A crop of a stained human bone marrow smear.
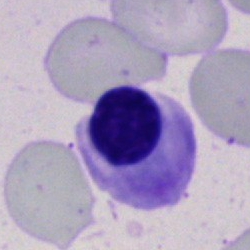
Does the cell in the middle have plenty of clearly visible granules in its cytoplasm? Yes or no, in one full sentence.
No, there is no granule to be seen in the cell's cytoplasm.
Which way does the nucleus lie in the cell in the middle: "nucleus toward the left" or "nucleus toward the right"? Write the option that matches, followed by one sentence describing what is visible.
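Nucleus toward the left. The nucleus sits off-centre, toward the upper left of the cell.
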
